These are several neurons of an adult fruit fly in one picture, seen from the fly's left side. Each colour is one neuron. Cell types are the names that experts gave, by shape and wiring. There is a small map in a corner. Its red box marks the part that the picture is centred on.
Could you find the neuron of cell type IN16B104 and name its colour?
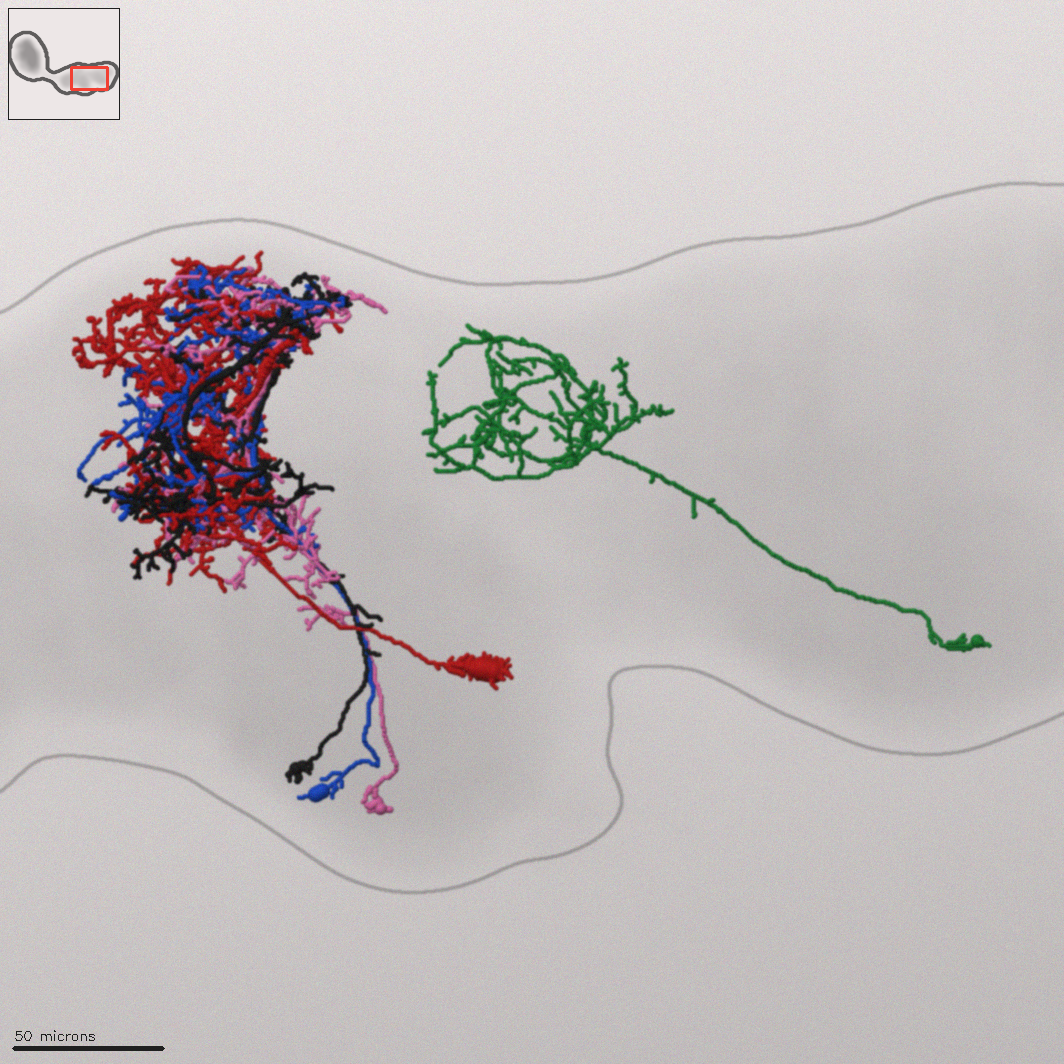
green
